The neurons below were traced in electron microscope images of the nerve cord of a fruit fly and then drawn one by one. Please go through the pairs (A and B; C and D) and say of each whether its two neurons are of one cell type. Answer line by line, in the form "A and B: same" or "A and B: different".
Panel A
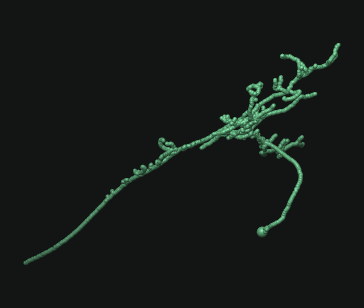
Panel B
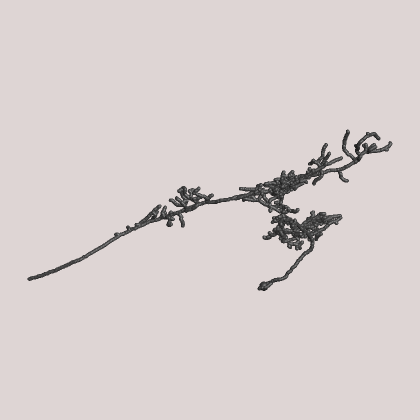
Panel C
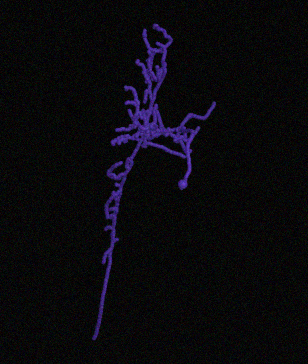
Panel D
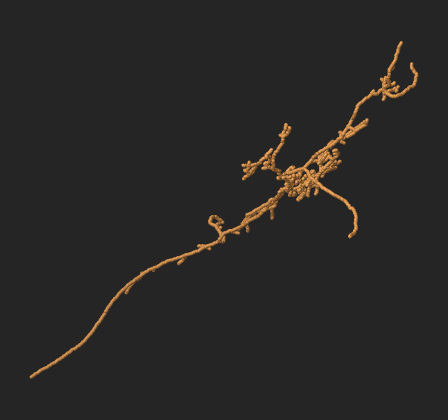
A and B: same
C and D: same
